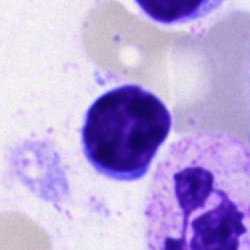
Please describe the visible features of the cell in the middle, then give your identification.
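Coarsely clumped, dark purple chromatin, and no nucleolus to be seen. Around it runs a thin rim of deep blue cytoplasm, widest along the lower edge of the cell, with no granules in it. What you've got there is a lymphocyte.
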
